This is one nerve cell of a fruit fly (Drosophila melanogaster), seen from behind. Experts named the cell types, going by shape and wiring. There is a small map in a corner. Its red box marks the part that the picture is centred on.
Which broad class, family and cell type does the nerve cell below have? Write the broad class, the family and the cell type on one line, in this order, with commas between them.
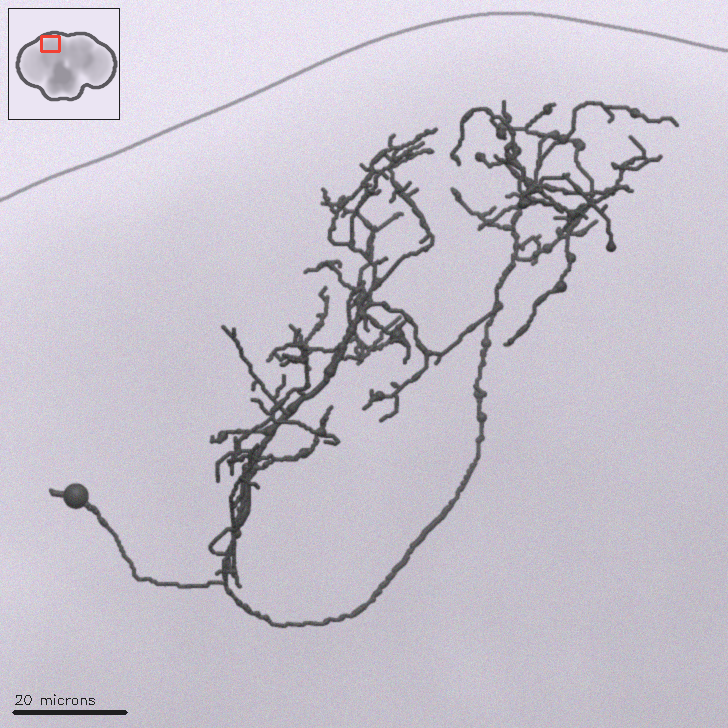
central-brain intrinsic neuron, hemilineage SLPal2, CB1923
